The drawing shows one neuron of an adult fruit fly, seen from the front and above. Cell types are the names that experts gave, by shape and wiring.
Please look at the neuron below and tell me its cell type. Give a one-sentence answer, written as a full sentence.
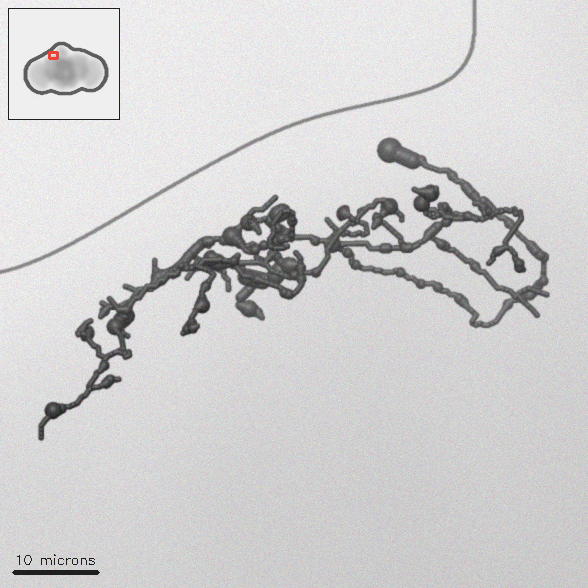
The cell type CB4130 is the type of this neuron.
